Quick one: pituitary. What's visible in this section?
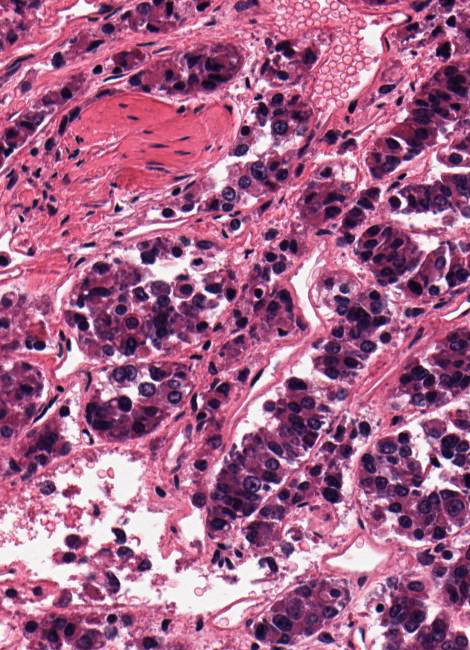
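Solid nests of cells are present, without gland lumens. The nest cells have a moderate amount of purplish-pink cytoplasm. At the upper left is a compact bundle of deeply eosinophilic fibres with elongated nuclei, and at the top centre a vessel is packed with red blood cells.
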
